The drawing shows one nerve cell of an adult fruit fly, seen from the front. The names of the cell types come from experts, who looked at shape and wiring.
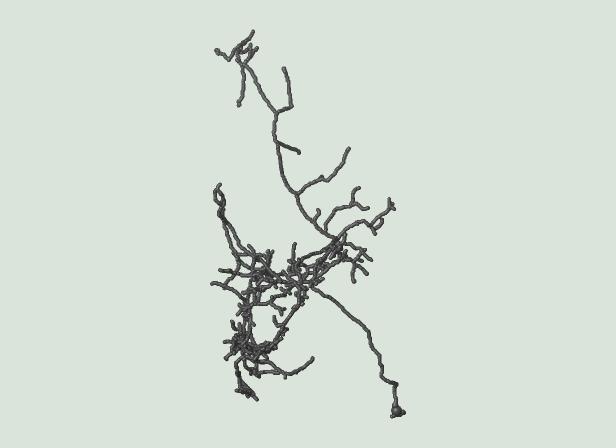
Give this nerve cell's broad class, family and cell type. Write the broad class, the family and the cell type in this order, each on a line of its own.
nerve-cord intrinsic neuron
hemilineage 12A
TN1c_a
